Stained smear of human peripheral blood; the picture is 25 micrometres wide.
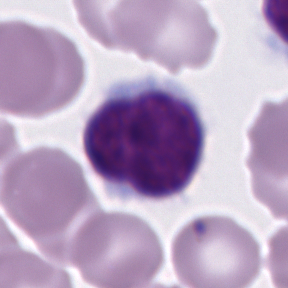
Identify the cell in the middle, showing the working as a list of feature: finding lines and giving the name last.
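Rim: thin layer of cytoplasm around the nucleus
Colour: pale blue cytoplasm
Granules: none in the cytoplasm
Edge: faintly ragged rather than smooth
Cell: about 11 micrometres across
Nucleus: about 10 micrometres across
Share: nucleus fills about 80% of the cell's area
Name: hairy cell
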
